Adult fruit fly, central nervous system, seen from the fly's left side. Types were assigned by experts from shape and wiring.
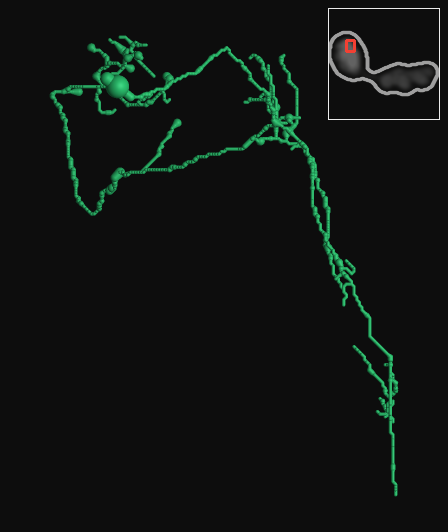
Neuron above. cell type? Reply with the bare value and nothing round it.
SMP232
